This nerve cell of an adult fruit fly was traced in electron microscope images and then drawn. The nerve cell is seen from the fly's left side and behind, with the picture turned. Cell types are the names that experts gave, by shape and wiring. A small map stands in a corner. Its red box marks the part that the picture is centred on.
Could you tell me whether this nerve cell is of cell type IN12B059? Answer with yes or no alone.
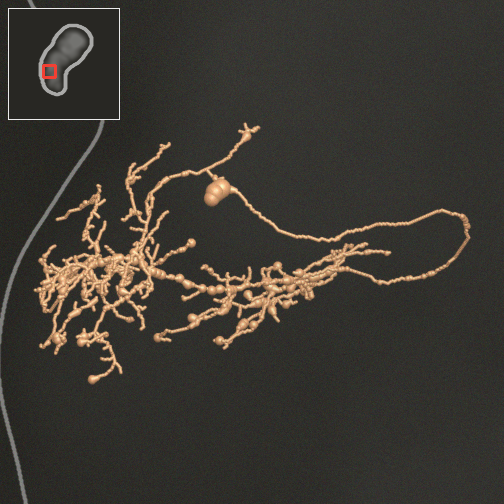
yes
